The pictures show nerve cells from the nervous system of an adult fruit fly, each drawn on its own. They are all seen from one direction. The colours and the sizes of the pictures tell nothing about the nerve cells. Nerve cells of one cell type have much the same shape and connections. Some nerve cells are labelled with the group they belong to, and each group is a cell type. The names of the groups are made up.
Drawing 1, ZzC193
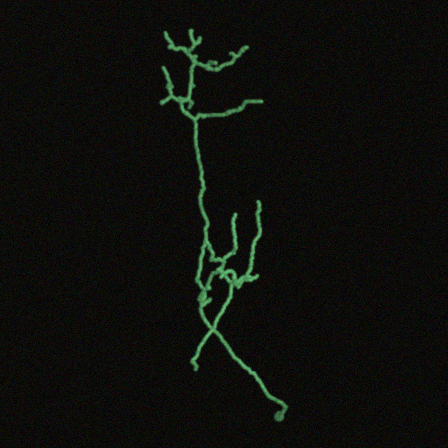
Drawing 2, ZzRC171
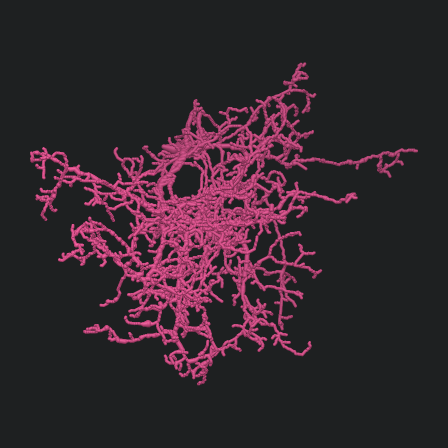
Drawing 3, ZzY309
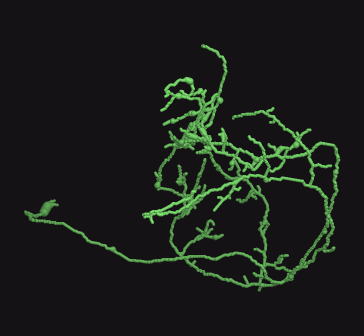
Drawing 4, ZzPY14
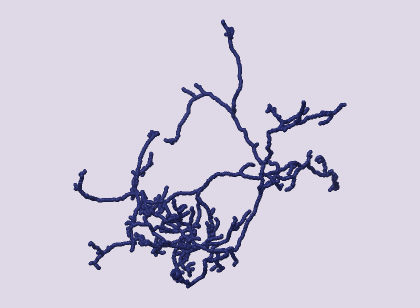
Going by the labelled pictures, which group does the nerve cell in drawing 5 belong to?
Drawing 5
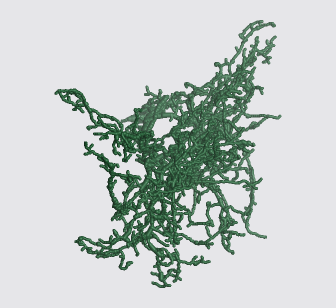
ZzRC171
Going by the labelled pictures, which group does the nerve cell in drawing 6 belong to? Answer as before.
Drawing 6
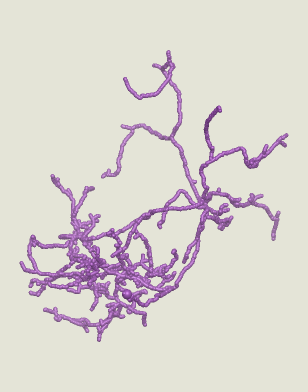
ZzPY14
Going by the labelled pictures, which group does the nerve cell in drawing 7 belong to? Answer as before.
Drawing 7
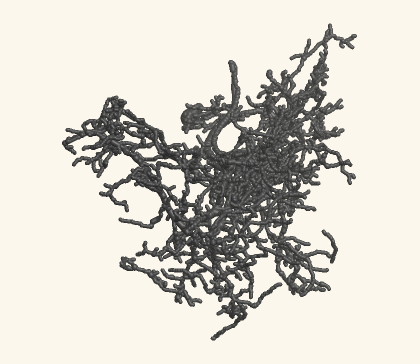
ZzRC171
